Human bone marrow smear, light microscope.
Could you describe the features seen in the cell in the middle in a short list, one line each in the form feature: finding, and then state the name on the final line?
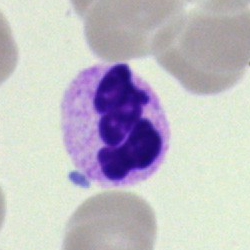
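Chromatin: dark purple, densely clumped
Cytoplasm: plentiful, pale pink-lilac
Granules: fine, pinkish-violet, scattered through the cytoplasm
Nucleus position: toward the right, leaving a wider band of cytoplasm on the left
Identification: segmented neutrophil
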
